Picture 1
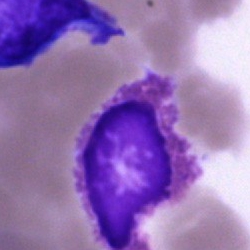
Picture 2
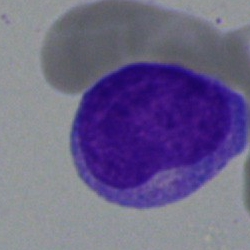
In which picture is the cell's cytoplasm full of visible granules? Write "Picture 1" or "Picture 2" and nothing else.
Picture 1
